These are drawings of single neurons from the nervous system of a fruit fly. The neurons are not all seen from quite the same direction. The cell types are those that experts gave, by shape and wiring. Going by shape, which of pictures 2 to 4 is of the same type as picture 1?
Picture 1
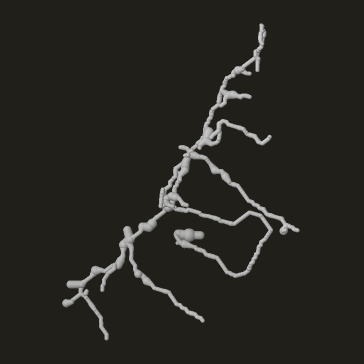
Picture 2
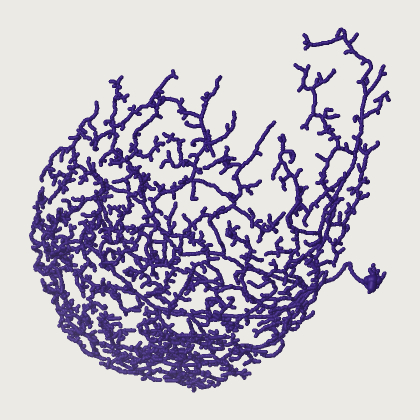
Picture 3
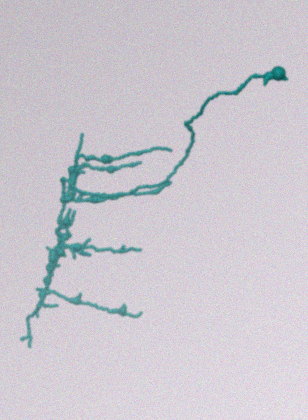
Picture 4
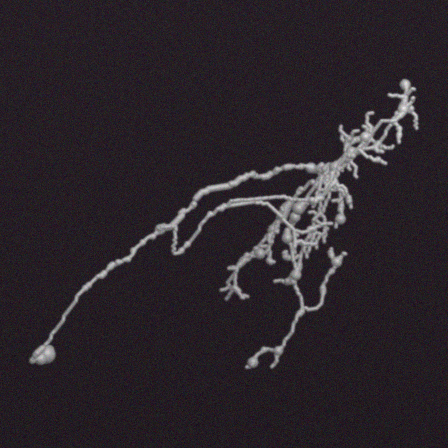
3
